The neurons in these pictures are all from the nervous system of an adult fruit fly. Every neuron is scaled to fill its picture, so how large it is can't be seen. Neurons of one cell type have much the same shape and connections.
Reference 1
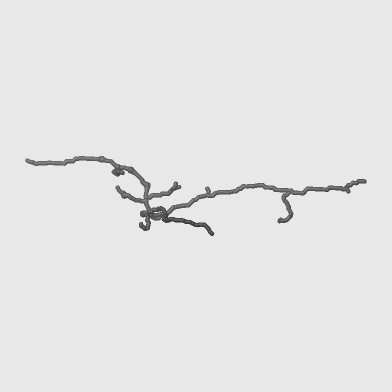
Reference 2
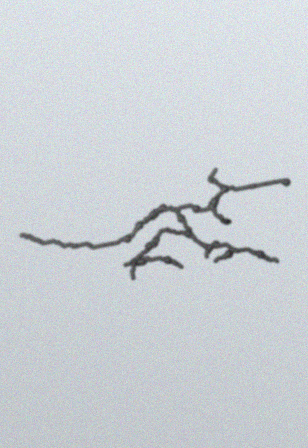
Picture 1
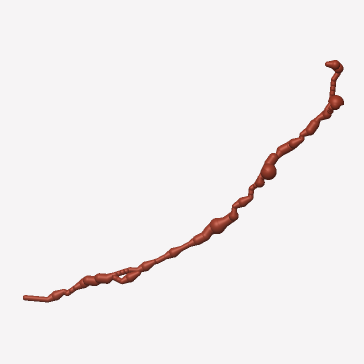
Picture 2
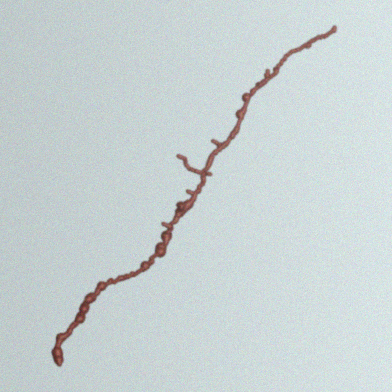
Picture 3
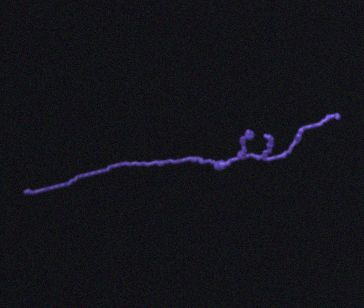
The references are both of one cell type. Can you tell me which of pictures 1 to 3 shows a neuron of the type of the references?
Picture 1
